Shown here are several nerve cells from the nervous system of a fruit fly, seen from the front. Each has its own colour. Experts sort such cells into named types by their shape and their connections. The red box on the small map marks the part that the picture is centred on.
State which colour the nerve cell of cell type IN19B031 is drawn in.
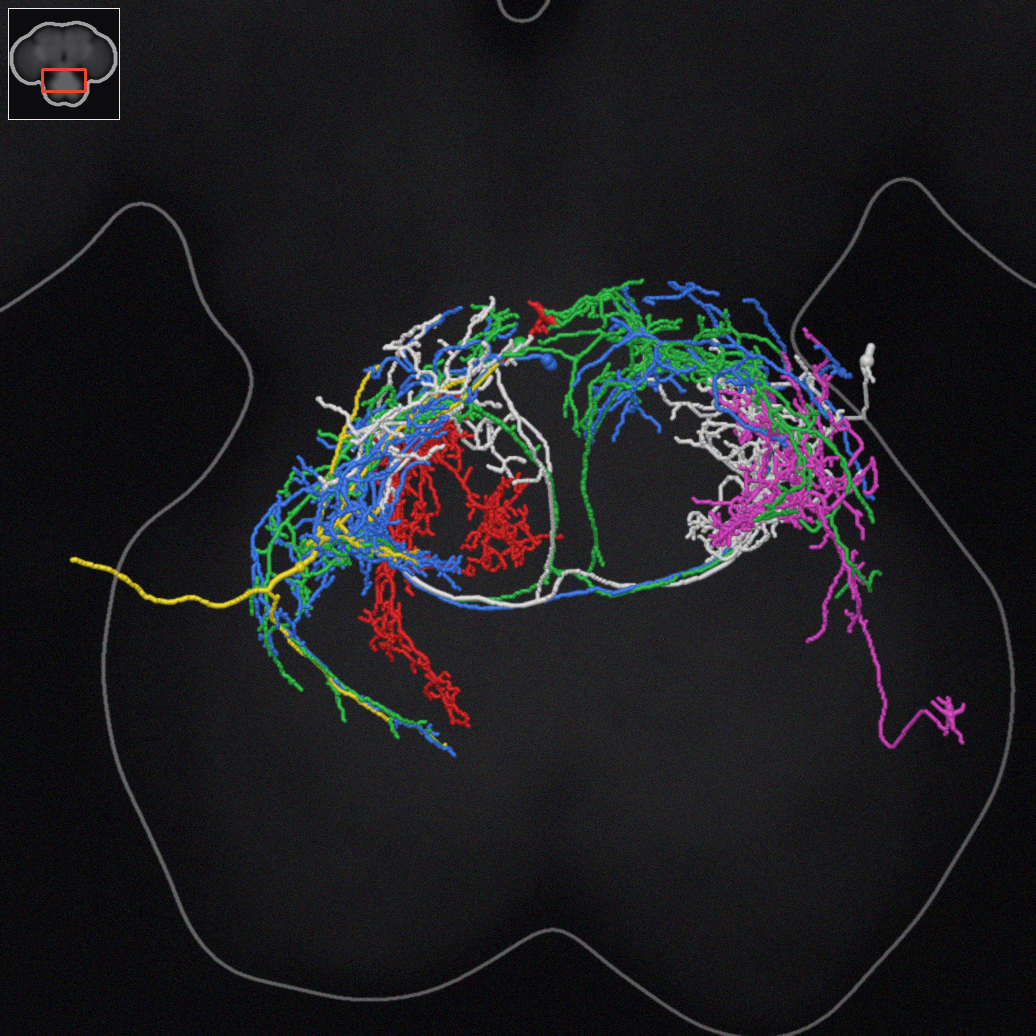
blue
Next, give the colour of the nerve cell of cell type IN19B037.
white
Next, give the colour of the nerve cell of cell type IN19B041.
green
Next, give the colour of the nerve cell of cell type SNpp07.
yellow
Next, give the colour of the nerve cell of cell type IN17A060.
red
